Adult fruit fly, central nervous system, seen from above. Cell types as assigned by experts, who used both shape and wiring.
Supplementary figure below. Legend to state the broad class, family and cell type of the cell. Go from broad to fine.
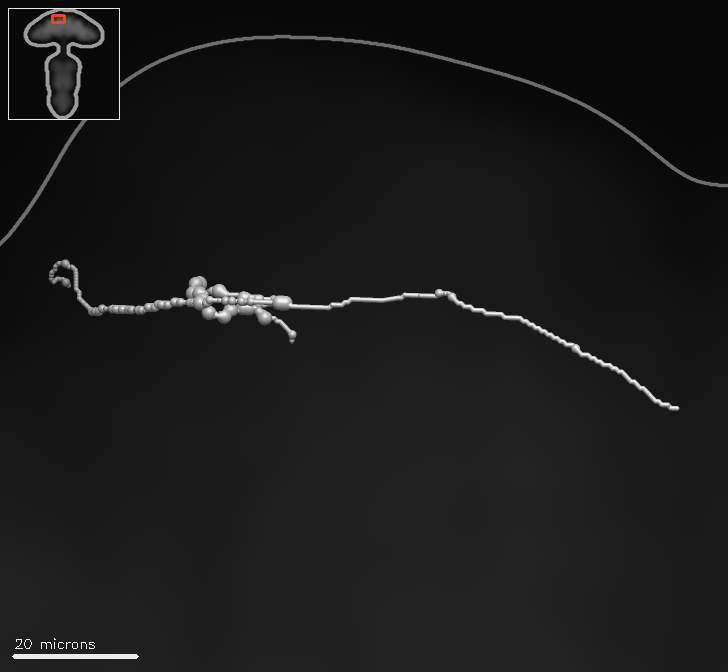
sensory neuron entering the brain; class olfactory; ORN_DL1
